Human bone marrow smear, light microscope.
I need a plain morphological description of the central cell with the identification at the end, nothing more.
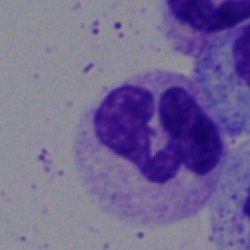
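A deep notch cuts into the nucleus from the top, and no nucleoli are visible within it. The cytoplasm is plentiful and pale pinkish-lilac, holding fine, faint lilac granules. This cell is a segmented neutrophil.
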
